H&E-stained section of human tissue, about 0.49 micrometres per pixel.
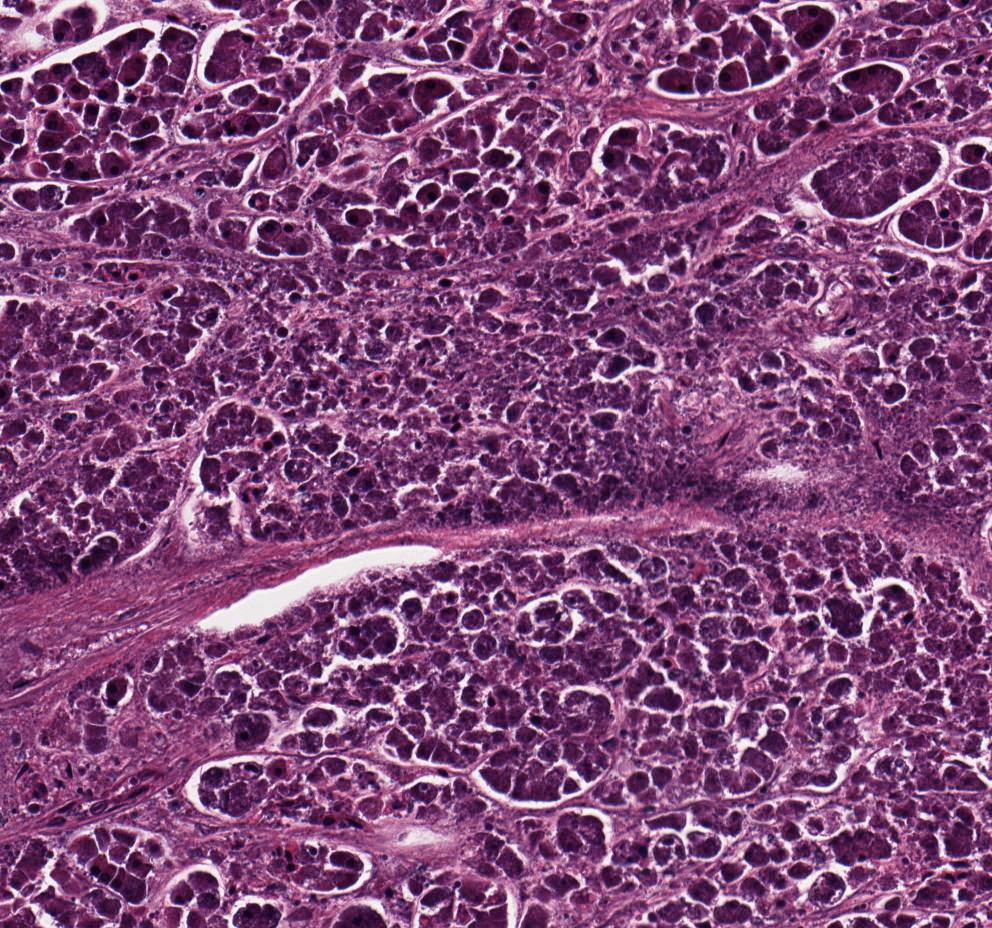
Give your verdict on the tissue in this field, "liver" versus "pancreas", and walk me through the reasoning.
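The tissue is pancreas. Tightly packed small rounded clusters of cells fill nearly the whole field, divided into lobules by thin pink fibrous strands.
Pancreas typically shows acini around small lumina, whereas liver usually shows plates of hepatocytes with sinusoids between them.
The cells have abundant dark purple granular cytoplasm and small, round, dark nuclei.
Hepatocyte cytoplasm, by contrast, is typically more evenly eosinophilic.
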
